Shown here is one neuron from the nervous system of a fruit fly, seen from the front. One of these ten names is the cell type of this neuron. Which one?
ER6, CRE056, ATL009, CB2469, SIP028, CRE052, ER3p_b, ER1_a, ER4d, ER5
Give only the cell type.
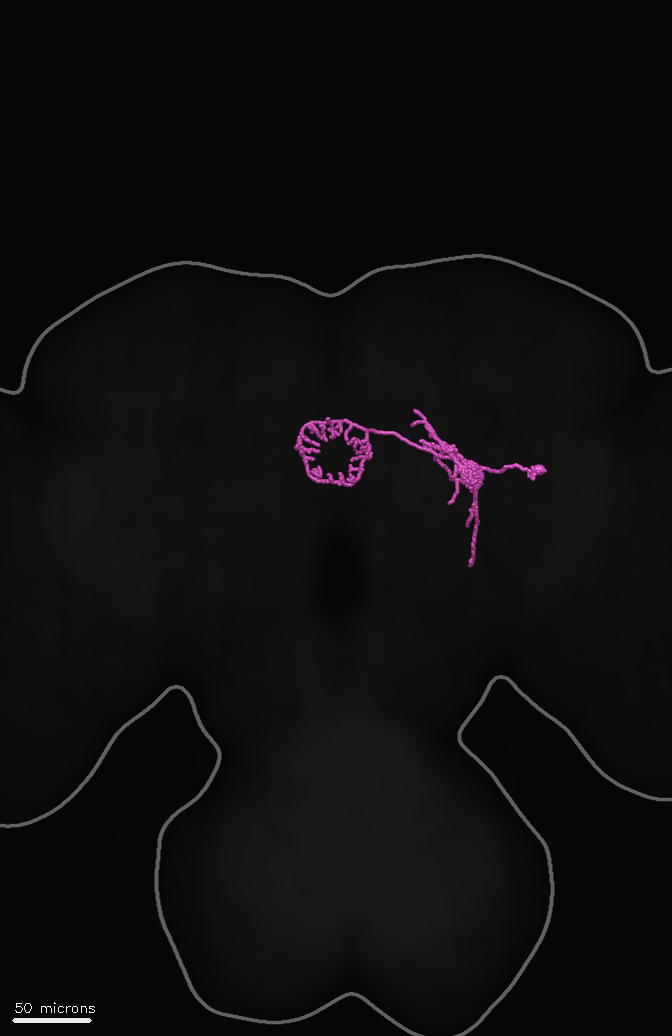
ER6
